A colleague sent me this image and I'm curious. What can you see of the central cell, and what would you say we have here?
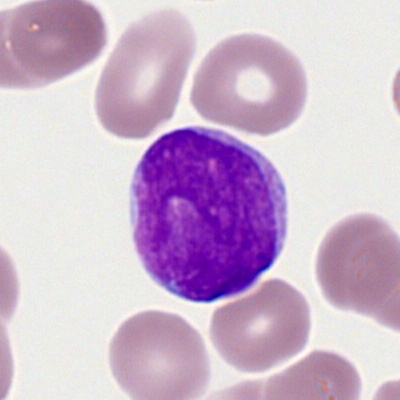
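So, the outline: roughly round. The nucleus takes up nearly the whole cell, leaving the cytoplasm as only a thin rim at the edge. I can't see any granules in that cytoplasm. The cell is a myeloblast.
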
